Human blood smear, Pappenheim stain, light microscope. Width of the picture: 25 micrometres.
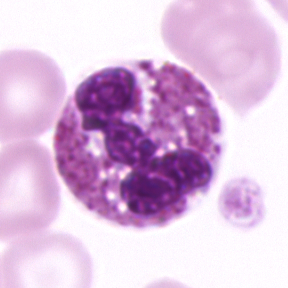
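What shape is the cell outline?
Round and smooth.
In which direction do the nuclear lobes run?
From the upper left to the lower right of the cell.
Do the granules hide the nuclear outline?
No.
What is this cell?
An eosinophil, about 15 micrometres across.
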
